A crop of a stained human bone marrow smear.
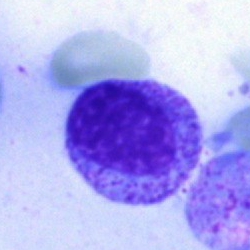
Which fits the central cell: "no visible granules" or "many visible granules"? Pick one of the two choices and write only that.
Many visible granules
